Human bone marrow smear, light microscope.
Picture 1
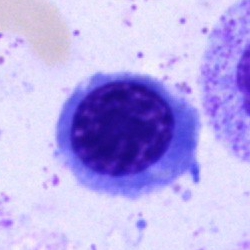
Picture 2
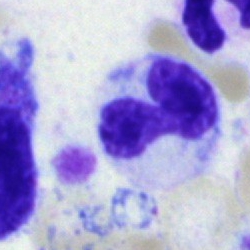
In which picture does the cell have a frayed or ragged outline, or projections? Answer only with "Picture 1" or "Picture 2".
Picture 1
